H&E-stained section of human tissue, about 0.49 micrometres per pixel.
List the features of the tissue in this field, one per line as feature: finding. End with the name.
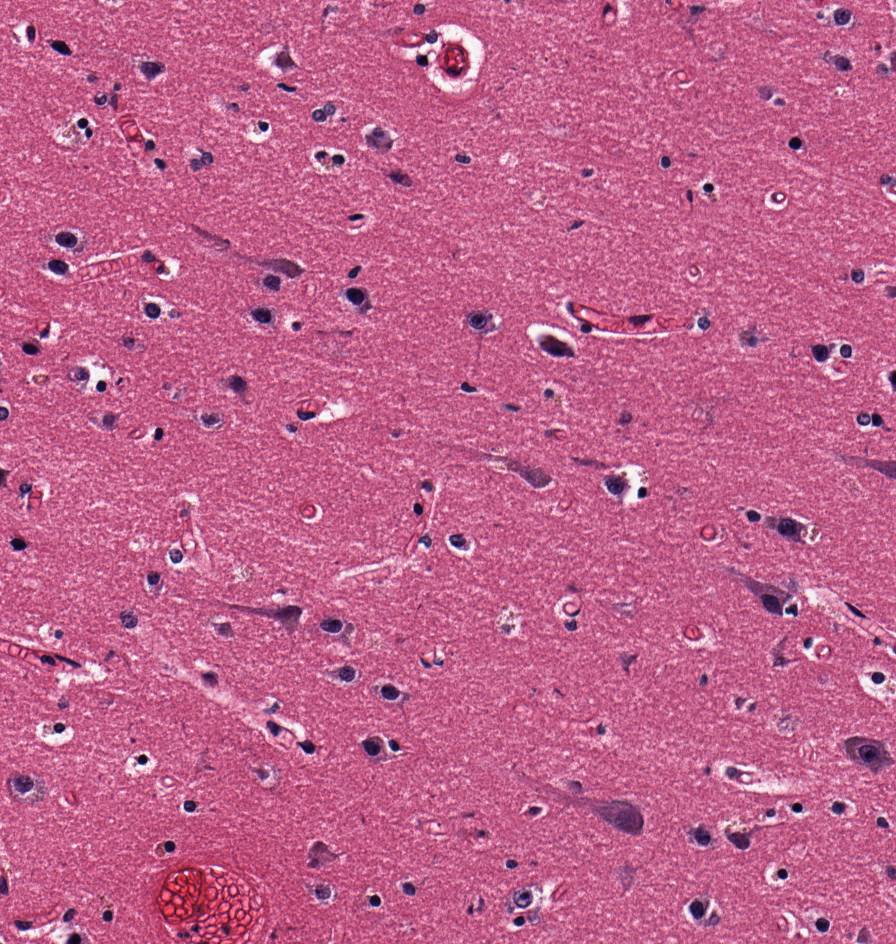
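Background: finely granular pink neuropil
Cells: scattered singly; no epithelium or glands
Nuclei: numerous, small, round, dark; many in a clear halo
Capillaries: thin-walled, red blood cells in single file, through the middle
Vessel: round, cut across, packed with red blood cells, bottom left edge
Name: cerebral cortex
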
